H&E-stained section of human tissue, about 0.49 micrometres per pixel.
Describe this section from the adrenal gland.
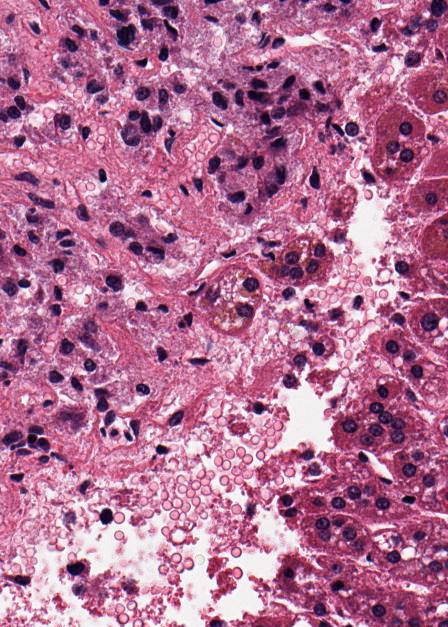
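Start at the right edge of the field, where clusters of large polygonal cells sit. Their cytoplasm is abundant, granular and eosinophilic. Their nuclei are round and central, with visible nucleoli, and some cells hold two nuclei. Now move to the left and upper part, which is loose fibrillary tissue with scattered nuclei. Through its upper left, pale pink wavy fibres run between the scattered cells.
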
